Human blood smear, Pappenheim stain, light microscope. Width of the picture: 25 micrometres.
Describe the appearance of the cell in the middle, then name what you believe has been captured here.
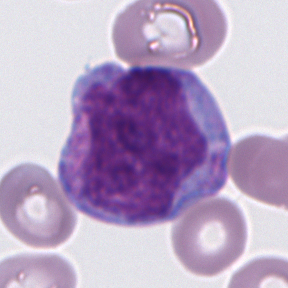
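Nucleus fills most of the cell. Chromatin finely textured and lacy, not in coarse dark clumps. Cytoplasmic rim widest on the right side. No clear vacuoles in the cytoplasm. Cell: atypical promyelocyte.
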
